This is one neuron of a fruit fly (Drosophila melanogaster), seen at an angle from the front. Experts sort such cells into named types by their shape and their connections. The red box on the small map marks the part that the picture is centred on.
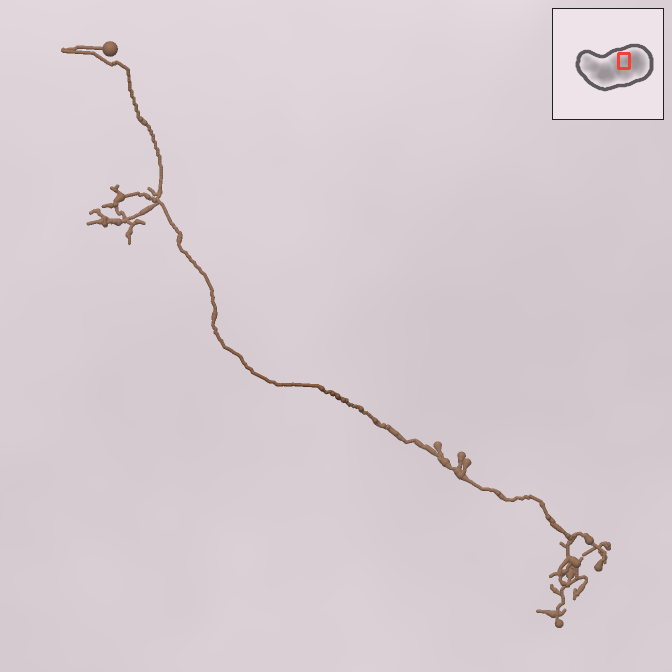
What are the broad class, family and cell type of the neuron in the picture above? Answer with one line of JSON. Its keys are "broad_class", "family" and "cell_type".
{"broad_class": "central-brain intrinsic neuron", "family": "class CX", "cell_type": "PFNp_a"}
